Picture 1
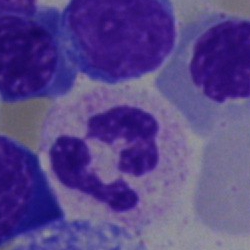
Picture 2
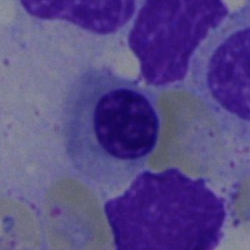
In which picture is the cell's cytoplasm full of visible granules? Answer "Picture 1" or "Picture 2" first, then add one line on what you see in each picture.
Picture 1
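Picture 1: Fine pink-violet granules are scattered through the cytoplasm.
Picture 2: The cytoplasm shows no visible granules.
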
